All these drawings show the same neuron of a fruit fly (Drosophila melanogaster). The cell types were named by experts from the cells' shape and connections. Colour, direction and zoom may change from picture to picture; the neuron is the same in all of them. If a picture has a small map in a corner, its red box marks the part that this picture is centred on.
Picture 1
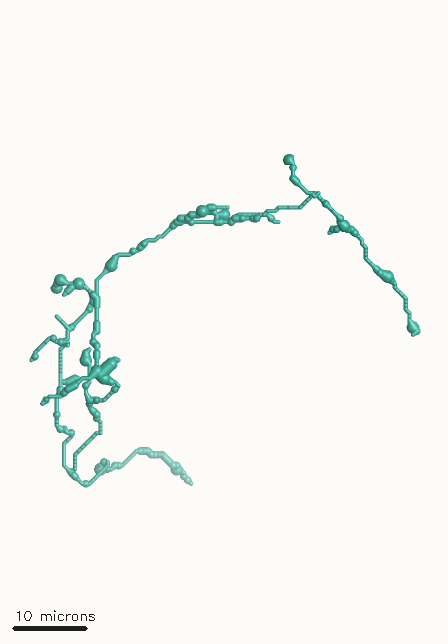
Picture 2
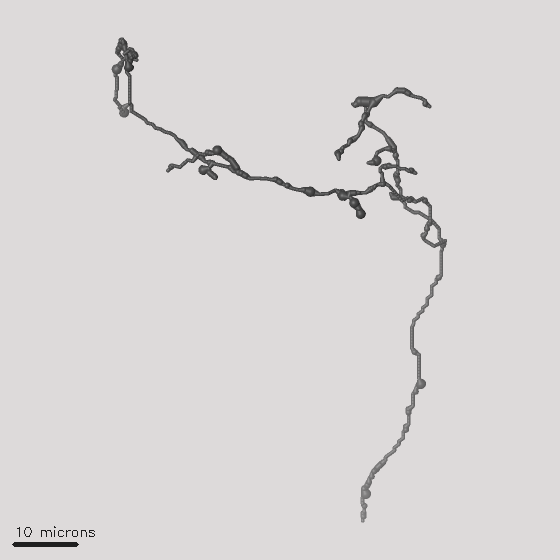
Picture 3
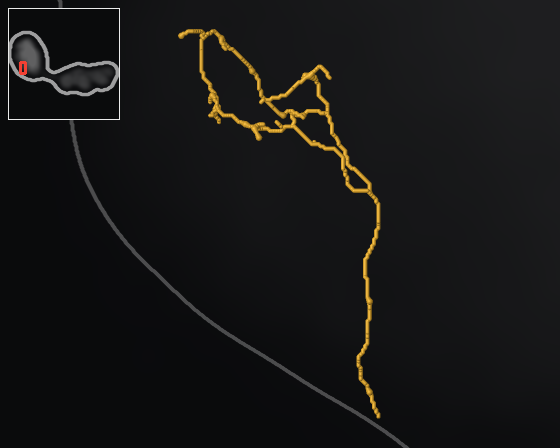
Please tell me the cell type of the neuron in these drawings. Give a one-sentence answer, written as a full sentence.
The cell type that fits this neuron is LB2c.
